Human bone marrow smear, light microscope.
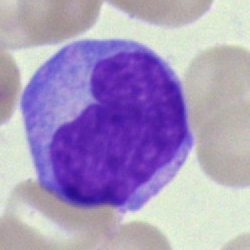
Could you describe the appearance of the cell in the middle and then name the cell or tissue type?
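First, a kidney-shaped nucleus notched at its upper-left edge. Second, it lies toward the lower right, leaving a wider band of cytoplasm on the left. Third, cytoplasm within the notch is paler than the rest. Fourth, a rounded outline with a few slightly flattened, angular sides. Name: monocyte.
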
